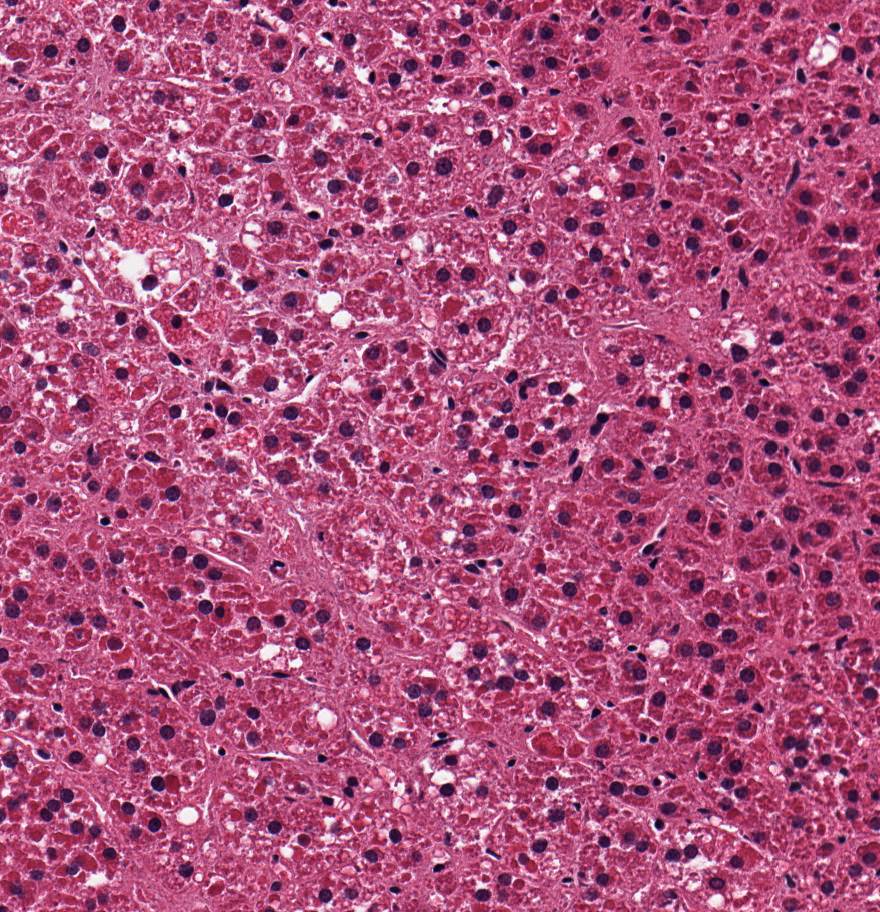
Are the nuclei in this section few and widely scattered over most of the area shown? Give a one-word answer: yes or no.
No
